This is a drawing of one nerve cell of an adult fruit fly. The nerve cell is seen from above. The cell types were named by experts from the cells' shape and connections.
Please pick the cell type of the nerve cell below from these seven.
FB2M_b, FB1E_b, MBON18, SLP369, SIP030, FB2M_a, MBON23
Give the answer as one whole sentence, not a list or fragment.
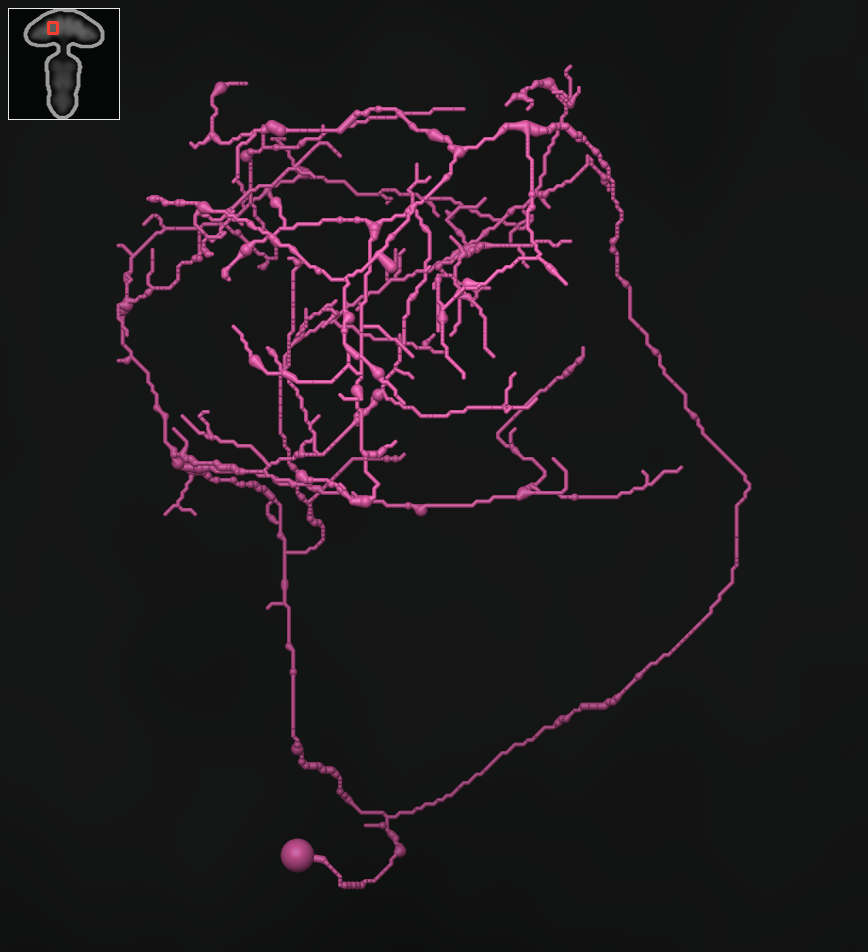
This nerve cell is categorized as cell type SLP369.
